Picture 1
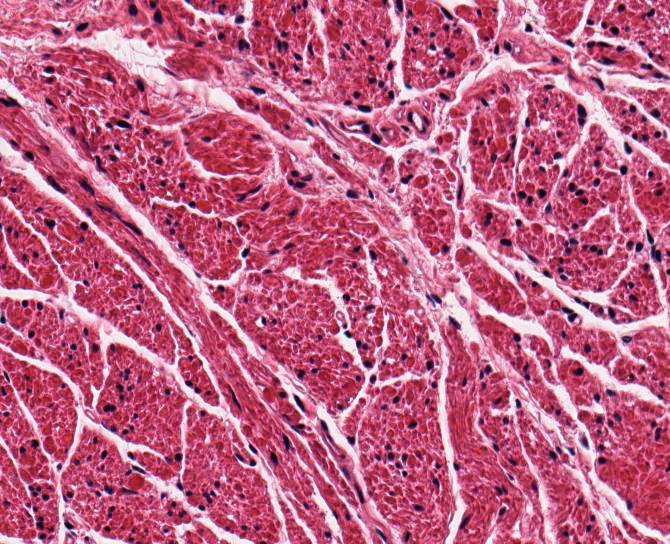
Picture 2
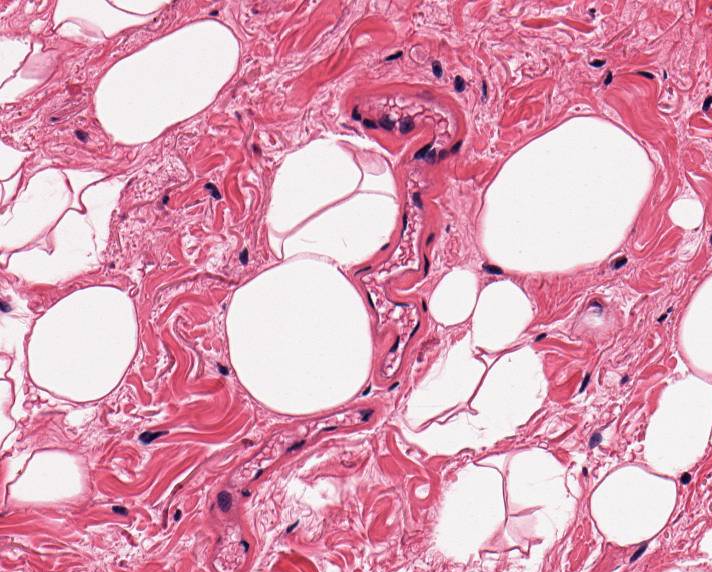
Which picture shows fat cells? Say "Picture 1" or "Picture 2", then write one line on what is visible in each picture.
Picture 2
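What picture 1 shows: No fat cells are seen among the muscle bundles.
What picture 2 shows: Empty rounded fat cell spaces are scattered throughout the field within pink fibrous stroma.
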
